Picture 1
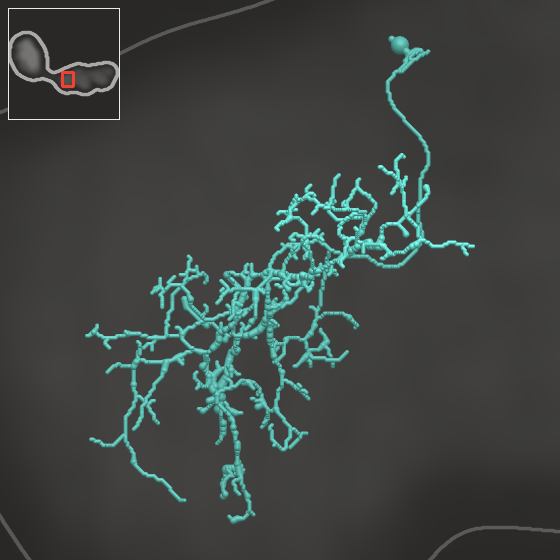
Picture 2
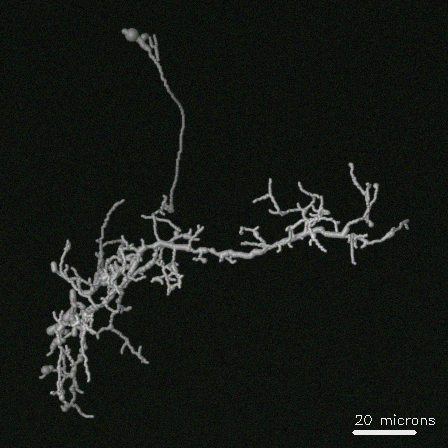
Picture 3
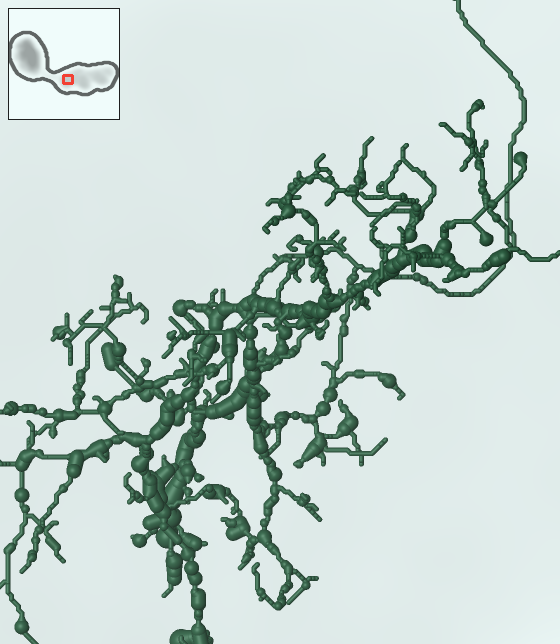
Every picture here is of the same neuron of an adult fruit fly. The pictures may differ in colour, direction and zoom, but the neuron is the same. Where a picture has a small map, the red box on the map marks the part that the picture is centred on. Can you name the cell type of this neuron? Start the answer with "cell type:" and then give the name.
cell type: IN21A028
